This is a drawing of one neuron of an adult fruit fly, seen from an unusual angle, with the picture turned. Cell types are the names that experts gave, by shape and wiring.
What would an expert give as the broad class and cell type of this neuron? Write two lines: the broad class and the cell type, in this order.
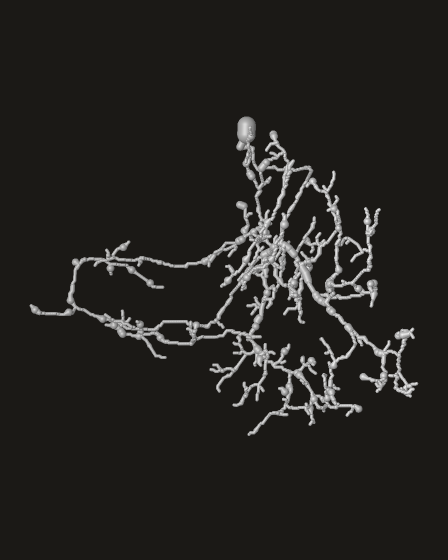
central-brain intrinsic neuron
GNG216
